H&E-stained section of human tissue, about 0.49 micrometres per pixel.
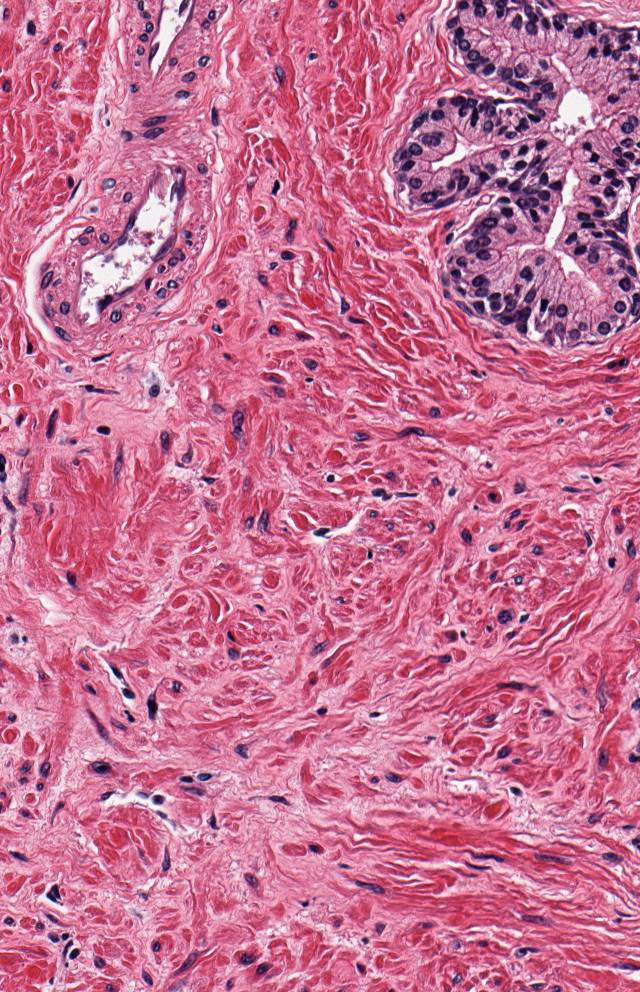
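Prostate: glandular units only in the upper part; the lower two thirds is stroma alone. The upper right gland's lumen is irregular and branching, outlined by infoldings of its lining. Lining: columnar cells with pale, clear-to-lightly-pink cytoplasm. Stroma: pink smooth muscle bundles in varied directions.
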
